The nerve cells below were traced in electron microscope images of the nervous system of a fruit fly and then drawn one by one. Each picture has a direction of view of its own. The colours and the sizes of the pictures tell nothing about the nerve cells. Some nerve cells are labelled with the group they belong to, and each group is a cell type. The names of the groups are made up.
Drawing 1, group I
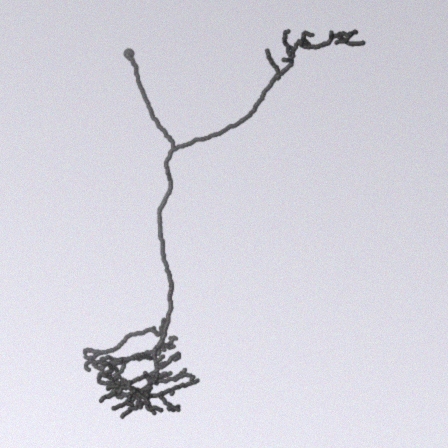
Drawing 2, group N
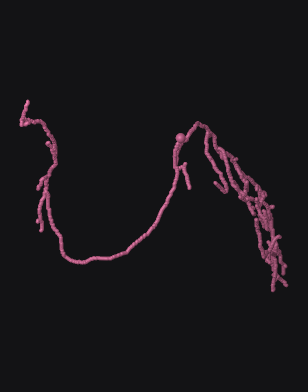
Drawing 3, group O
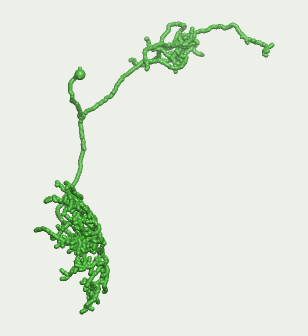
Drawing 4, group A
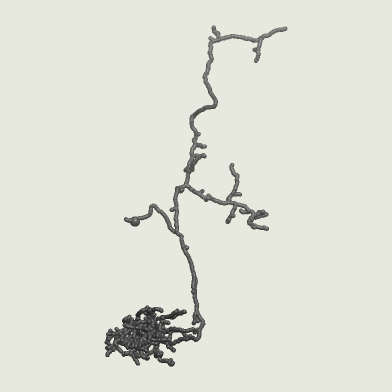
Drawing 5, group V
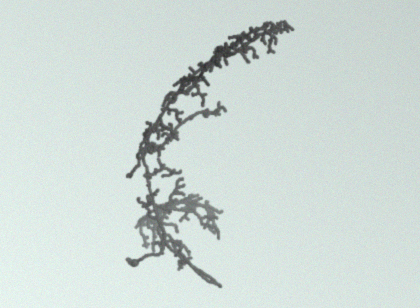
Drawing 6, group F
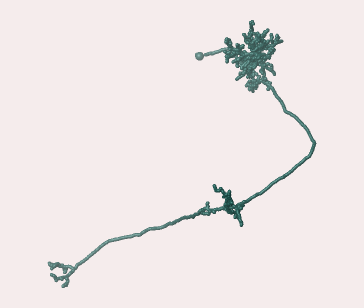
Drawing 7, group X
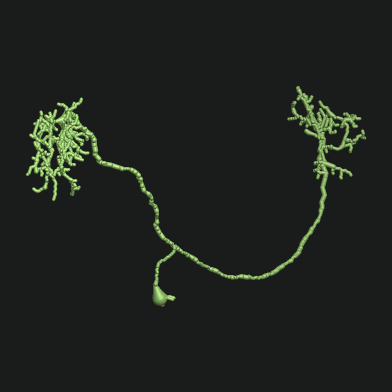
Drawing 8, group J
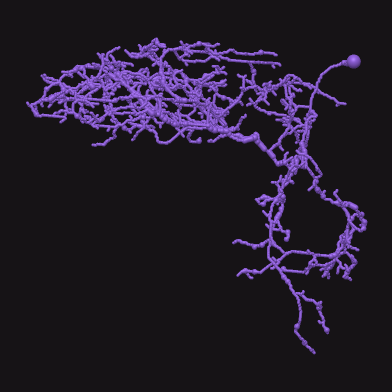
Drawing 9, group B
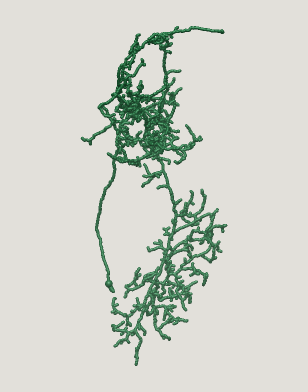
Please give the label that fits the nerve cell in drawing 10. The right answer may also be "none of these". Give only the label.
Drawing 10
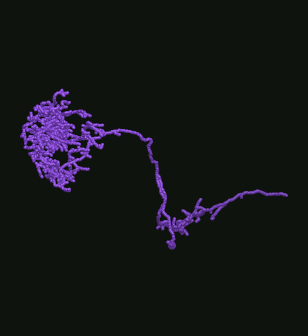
group O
